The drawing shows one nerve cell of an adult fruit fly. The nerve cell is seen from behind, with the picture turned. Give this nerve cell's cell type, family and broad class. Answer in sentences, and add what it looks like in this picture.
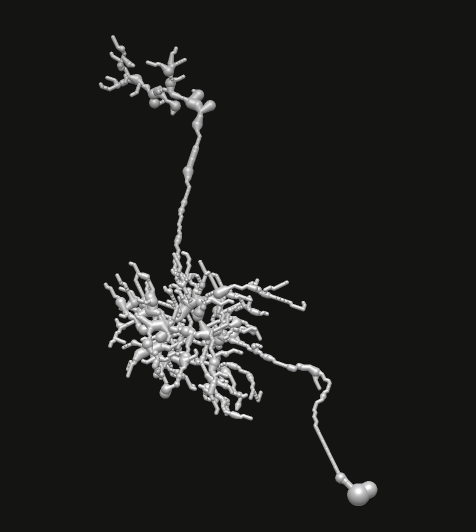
It is of cell type Tlp12. The family is Tlp. Its broad class is optic-lobe intrinsic neuron. The cell body can be seen at the lower right of the picture. The picture shows dozens of branch ends.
